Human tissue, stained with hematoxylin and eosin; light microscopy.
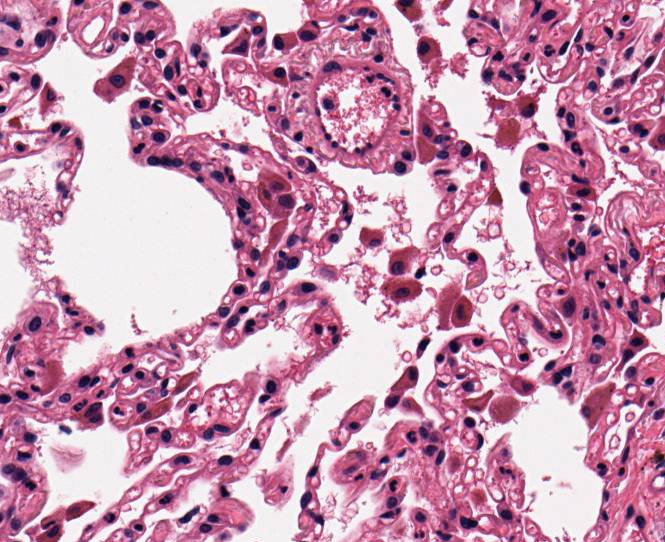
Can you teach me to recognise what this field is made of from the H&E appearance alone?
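Here you have the alveolus. Thin branching septa form a lace-like network around irregular empty spaces everywhere.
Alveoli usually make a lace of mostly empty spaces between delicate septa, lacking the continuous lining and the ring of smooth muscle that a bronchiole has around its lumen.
The lining cells have round, dark nuclei, and wispy pale pink material lies in some spaces, mostly left of centre.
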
